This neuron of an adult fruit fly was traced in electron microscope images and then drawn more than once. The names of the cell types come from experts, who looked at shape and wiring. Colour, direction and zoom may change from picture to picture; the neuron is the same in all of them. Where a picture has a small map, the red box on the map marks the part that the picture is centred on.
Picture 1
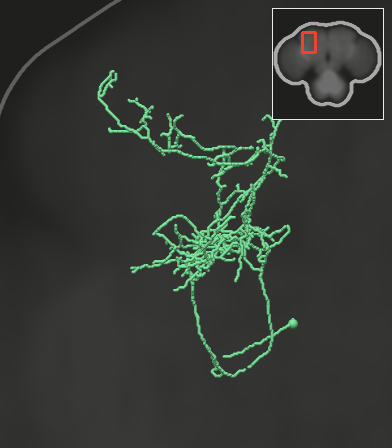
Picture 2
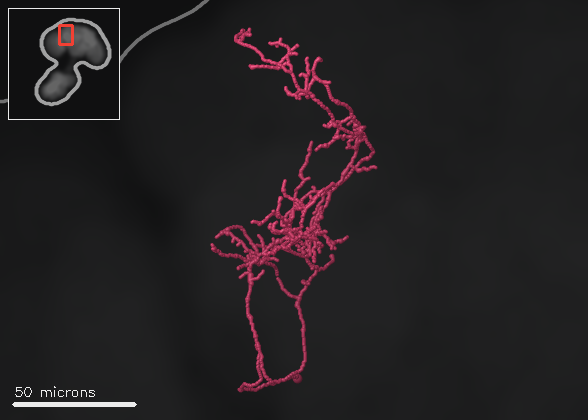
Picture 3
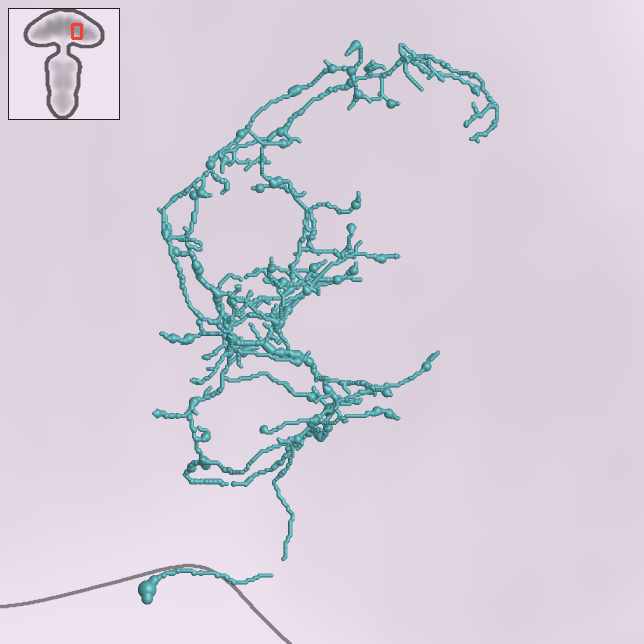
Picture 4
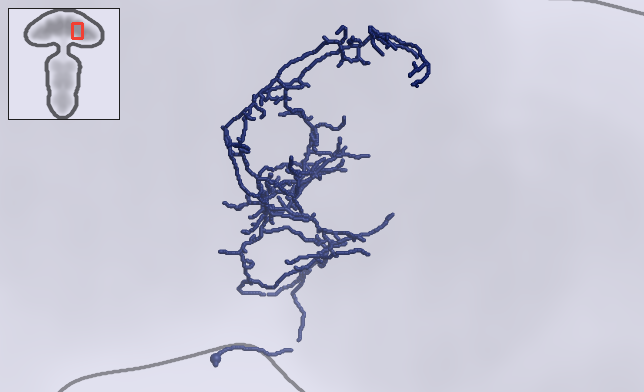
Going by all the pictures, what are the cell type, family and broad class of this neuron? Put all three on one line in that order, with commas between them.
PLP180, hemilineage VPNp&v1_ventral, central-brain intrinsic neuron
